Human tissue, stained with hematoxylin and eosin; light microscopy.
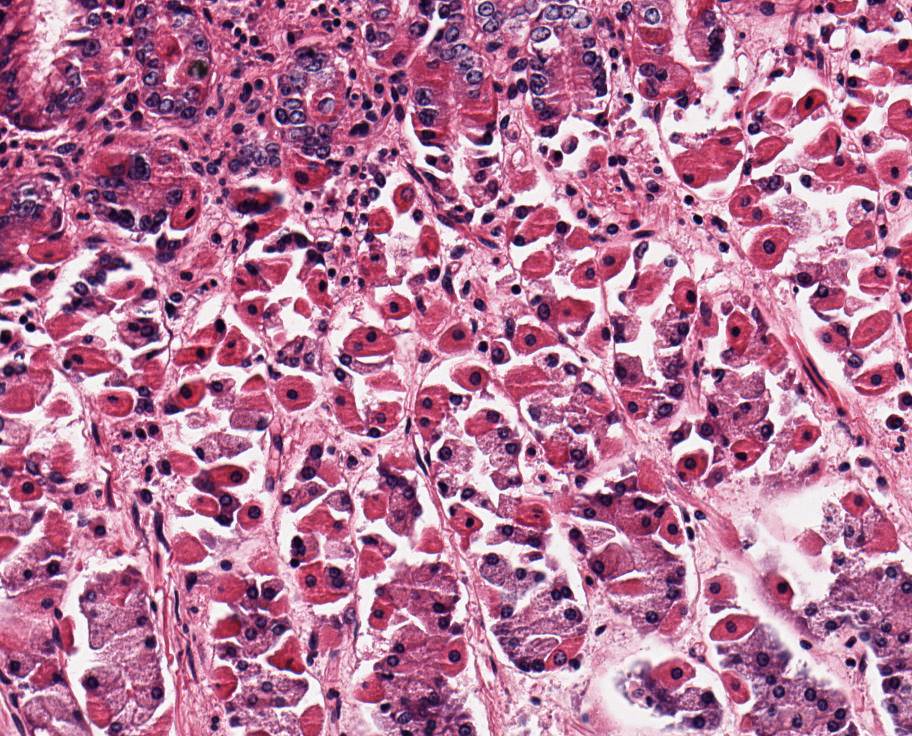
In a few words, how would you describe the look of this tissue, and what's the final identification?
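Parietal cells are scattered throughout: large and rounded, bright pink cytoplasm, one central round dark nucleus. Chief cells cluster mainly in the lower half: purple, finely granular cytoplasm, basal round nuclei. No fat cells anywhere. Many white clefts part cells from each other and from the stroma, in keeping with shrinkage artefact. This is stomach.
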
